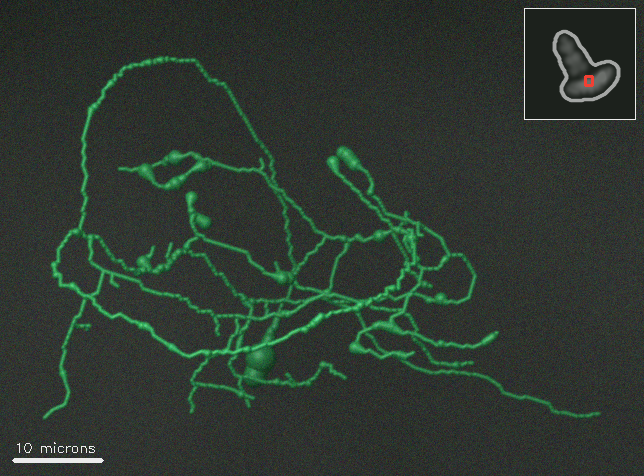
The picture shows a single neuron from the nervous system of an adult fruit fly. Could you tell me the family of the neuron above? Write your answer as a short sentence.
The family is hemilineage SMPpd1.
